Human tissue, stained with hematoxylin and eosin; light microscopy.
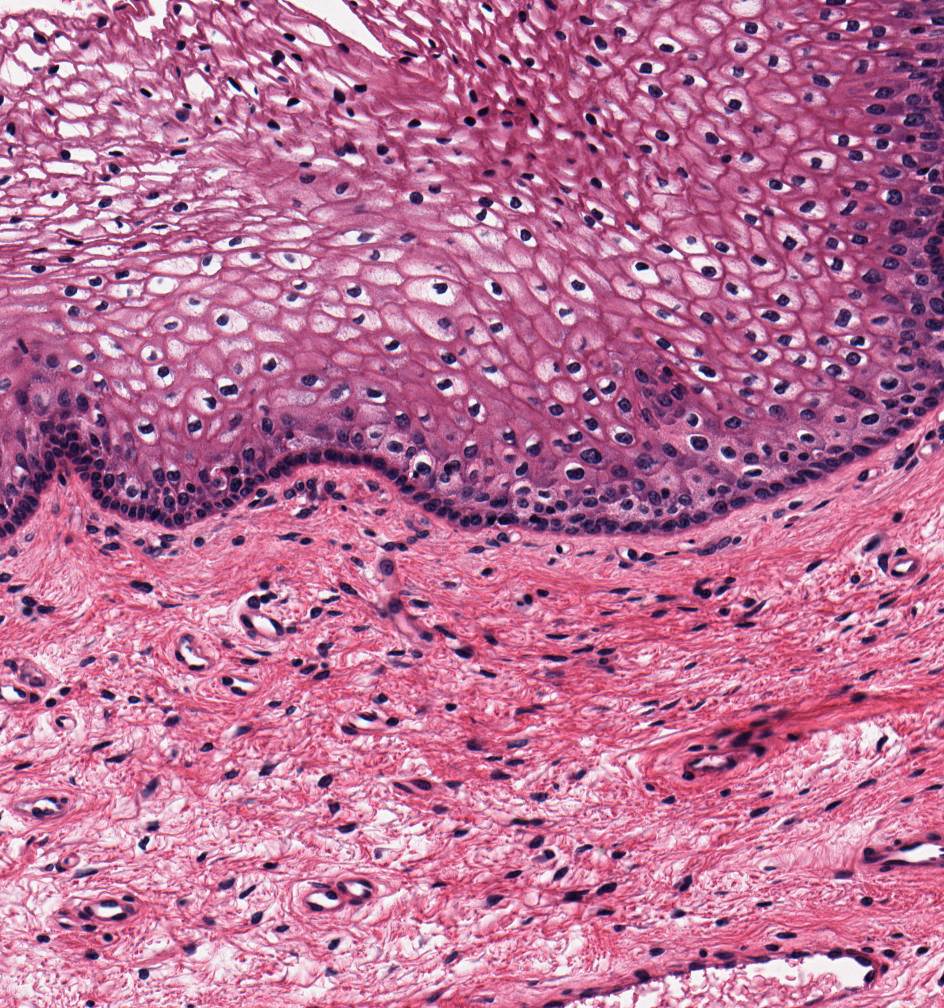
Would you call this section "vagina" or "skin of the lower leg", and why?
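This is vagina. In the stratified squamous epithelium of the upper half, the cells keep their nuclei right up to the surface, and no anucleate keratin layer lies on top. Cells of the middle and upper epithelium have abundant clear cytoplasm around small central nuclei. The junction with the connective tissue stroma of the lower half undulates gently, without deep rete ridges.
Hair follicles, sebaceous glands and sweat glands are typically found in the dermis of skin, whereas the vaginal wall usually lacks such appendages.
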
